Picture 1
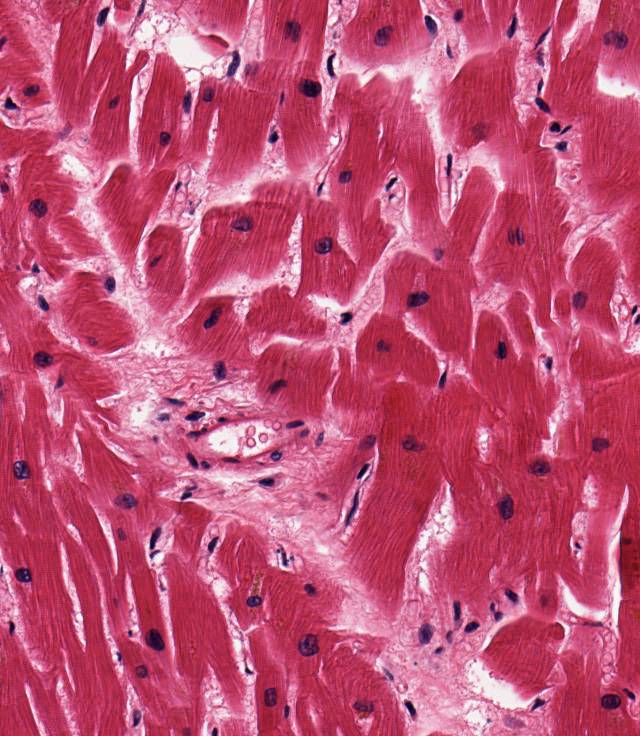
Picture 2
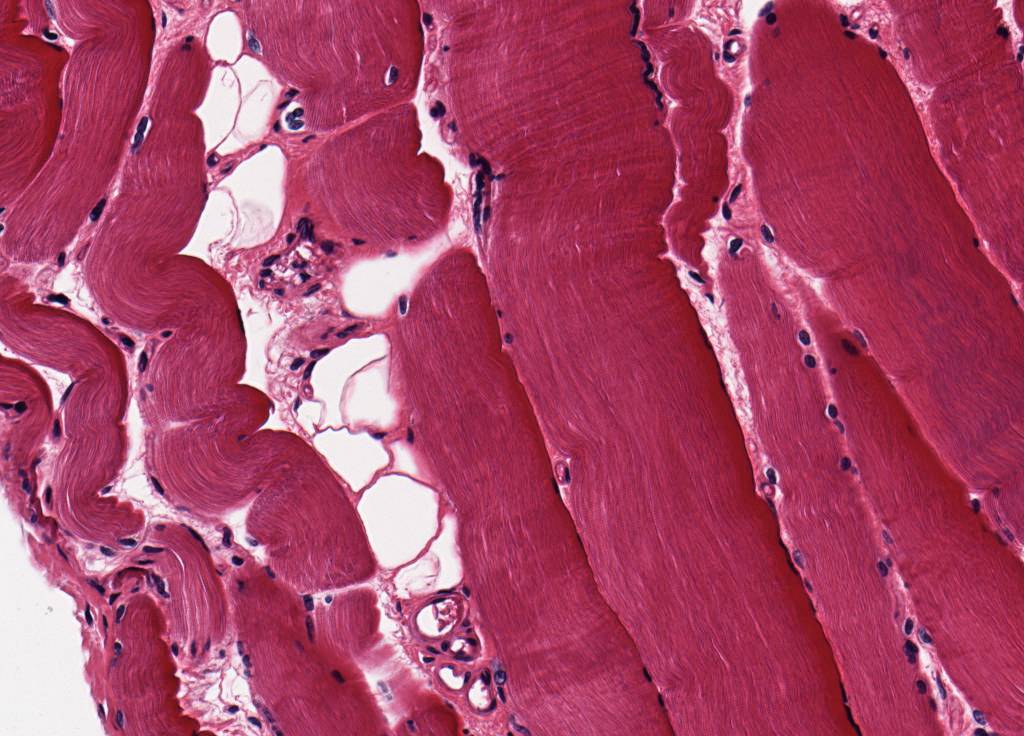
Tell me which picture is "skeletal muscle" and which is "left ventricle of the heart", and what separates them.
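Picture 1: left ventricle of the heart. Picture 2: skeletal muscle. Picture 1: branching striated fibres fill almost the whole field, joining neighbours rather than running as separate cylinders, their direction differing from one part of the field to another. One oval nucleus per muscle cell, placed centrally. Picture 2: nuclei flattened, dark, at the fibre edges, not central.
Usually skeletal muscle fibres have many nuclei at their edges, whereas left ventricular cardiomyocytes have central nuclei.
Picture 2 cytoplasm strongly eosinophilic, with fine lines along the fibres; fibres wavy and folded on the left, straight on the right. Small cluster of rounded, thin-walled profiles in the connective tissue near bottom centre.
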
